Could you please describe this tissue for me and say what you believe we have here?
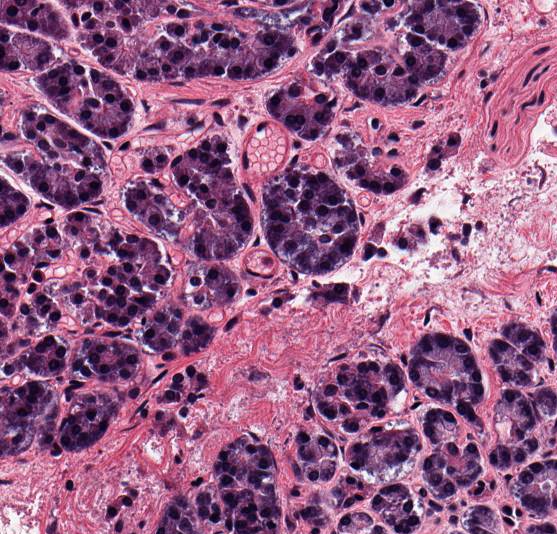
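Rounded acini, packed into groups parted by thin pink stroma, fill the field. The acinar cells have dark purple, granular cytoplasm and small, round, dark nuclei. In the upper right corner lies a bundle of wavy pink fibres. This tissue is pancreas.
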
